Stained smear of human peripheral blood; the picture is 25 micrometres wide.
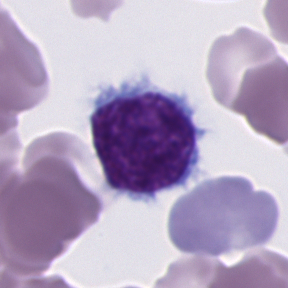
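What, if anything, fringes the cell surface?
Fine, hair-like projections, around most of its circumference and most prominent along the upper edge.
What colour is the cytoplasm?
Pale blue, I'd say.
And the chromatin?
Dense, staining dark purple throughout the nucleus.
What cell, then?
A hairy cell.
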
